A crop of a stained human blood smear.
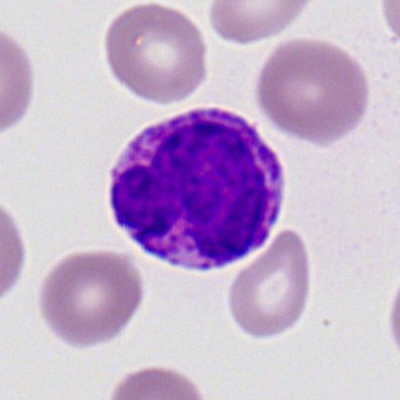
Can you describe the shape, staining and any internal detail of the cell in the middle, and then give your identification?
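Most of this cell is taken up by its nucleus, whose chromatin is dark purple and coarsely clumped. The cytoplasm is at its widest below the nucleus. Red cells lie round about without overlapping it. The cell is a basophil.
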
